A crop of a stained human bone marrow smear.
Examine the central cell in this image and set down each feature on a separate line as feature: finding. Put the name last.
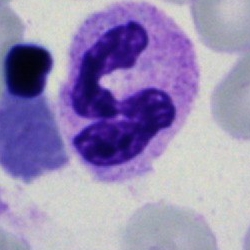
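Shape: roughly round overall, as far as I can tell
Nucleus: a curved band, bent into an S
Chromatin: dark purple, coarsely clumped
Nucleoli: none that I can see
Verdict: segmented neutrophil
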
